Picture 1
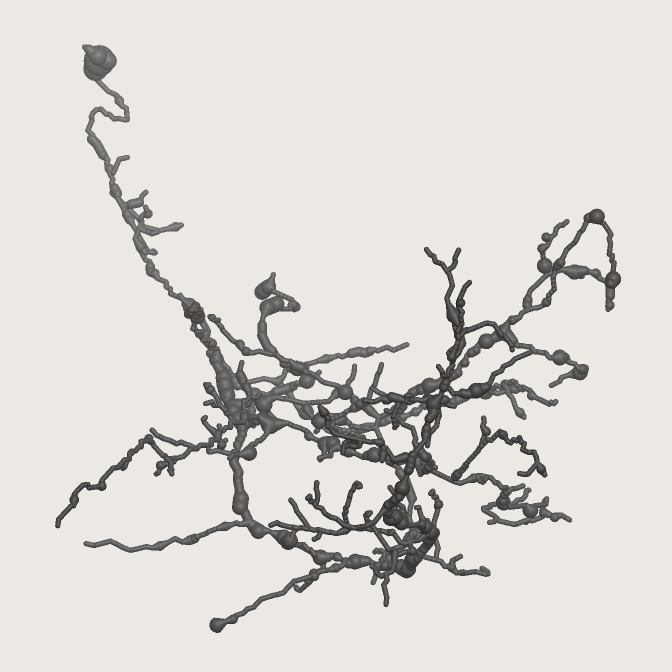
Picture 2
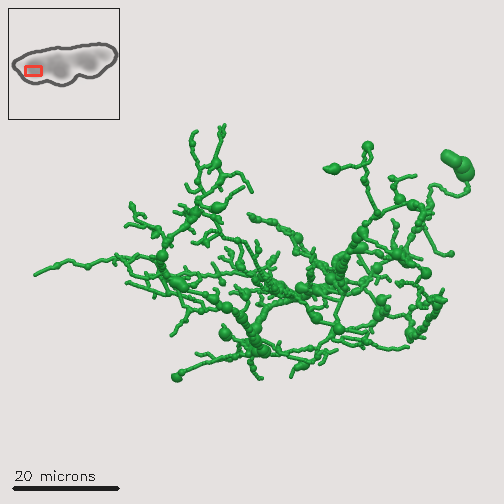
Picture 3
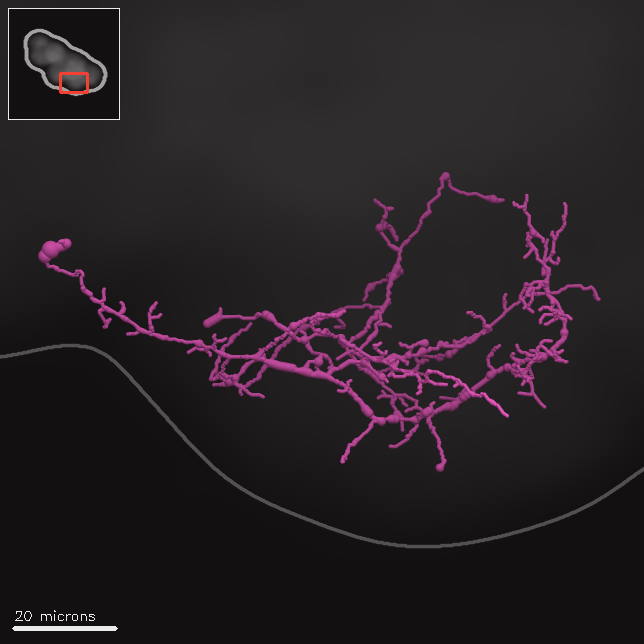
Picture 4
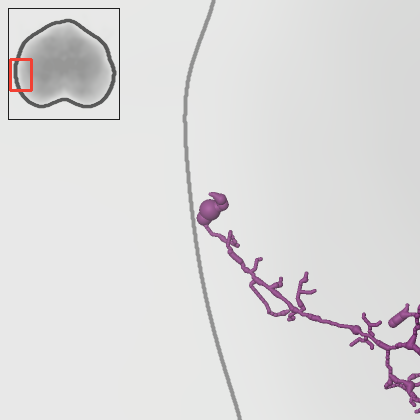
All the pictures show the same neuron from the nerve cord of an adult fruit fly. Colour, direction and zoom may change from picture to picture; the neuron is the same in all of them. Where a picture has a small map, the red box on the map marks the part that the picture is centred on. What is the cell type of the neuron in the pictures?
IN20A.22A062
